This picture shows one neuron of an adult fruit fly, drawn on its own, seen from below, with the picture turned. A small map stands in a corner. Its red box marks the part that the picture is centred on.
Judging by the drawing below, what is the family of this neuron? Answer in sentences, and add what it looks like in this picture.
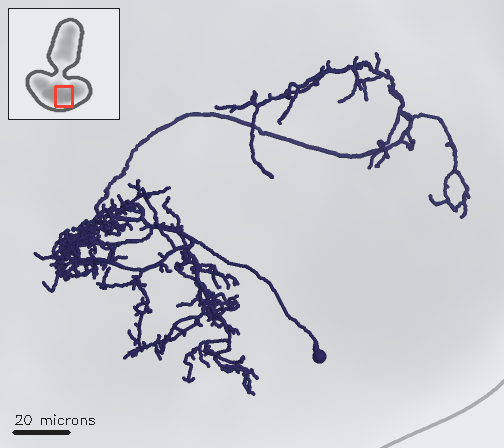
Its family is hemilineage ALl1_ventral. Its broad class is central-brain intrinsic neuron. It lies in the brain. By the scale bar it is about 160 microns wide in this view. Dozens of branch ends can be seen.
